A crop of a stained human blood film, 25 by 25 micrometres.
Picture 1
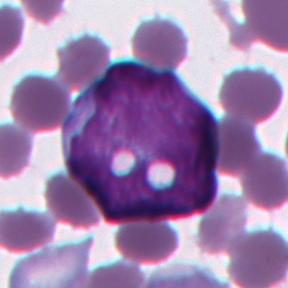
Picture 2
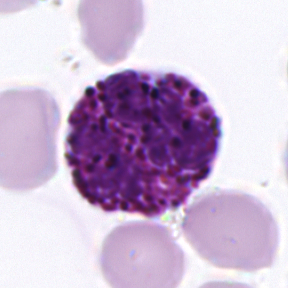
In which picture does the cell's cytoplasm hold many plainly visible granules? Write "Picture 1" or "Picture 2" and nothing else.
Picture 2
